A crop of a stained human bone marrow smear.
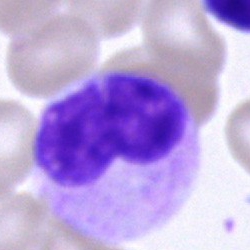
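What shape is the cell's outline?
Roughly round and smooth.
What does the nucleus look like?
A notch in its upper edge gives it a two-lobed, kidney-like look, and it sits in the upper part of the cell with most of the cytoplasm below it.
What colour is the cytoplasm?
Pale lilac.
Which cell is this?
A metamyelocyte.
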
